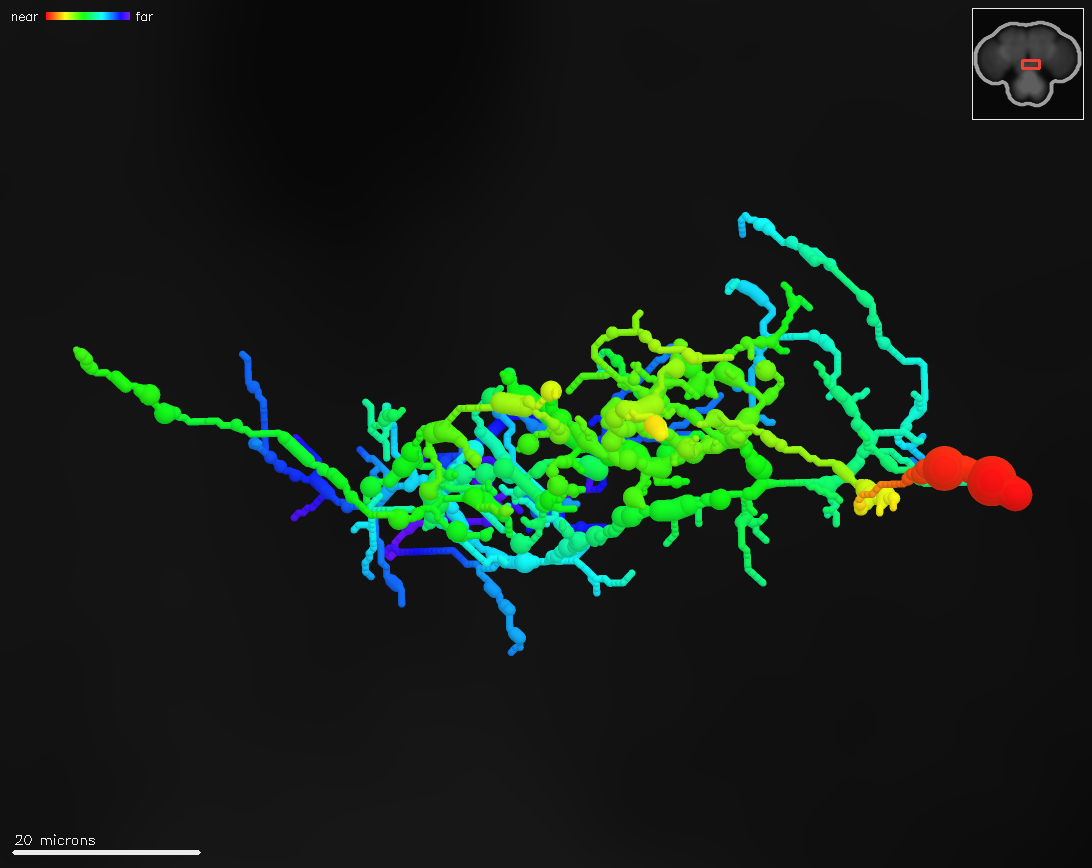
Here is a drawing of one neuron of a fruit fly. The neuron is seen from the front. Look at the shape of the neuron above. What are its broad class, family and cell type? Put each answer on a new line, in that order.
central-brain intrinsic neuron
hemilineage TRdl_a
GNG257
